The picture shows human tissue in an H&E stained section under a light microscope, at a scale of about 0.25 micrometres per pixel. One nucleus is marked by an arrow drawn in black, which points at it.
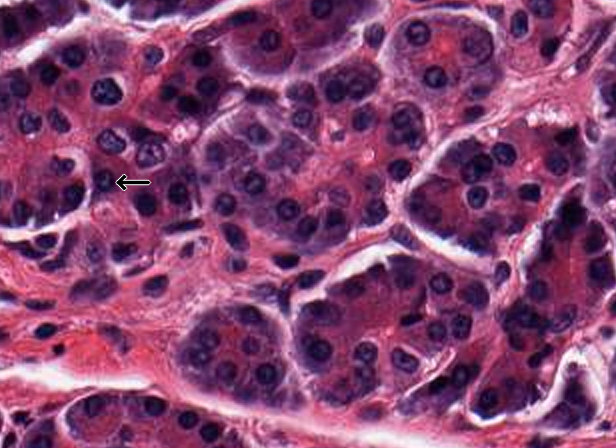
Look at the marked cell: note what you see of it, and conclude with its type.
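The nucleus is round and darkly stained, roughly the same size as the nuclei of the neighbouring cells. The surrounding cytoplasm is pink to purple, with no sharp border separating it from the adjacent cells. This is a pancreatic acinar cell.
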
